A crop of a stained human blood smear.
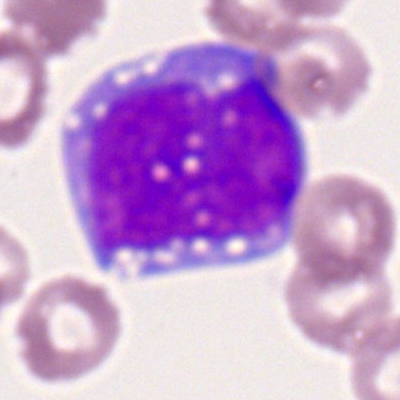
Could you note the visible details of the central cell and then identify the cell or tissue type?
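Notice how little cytoplasm there is: just a narrow rim around the nucleus. It's peppered with many small, round, clear vacuoles, and small clear vacuoles show over the nucleus as well. The outline is rounded, though a few sides look slightly flattened. That's a myeloblast.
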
